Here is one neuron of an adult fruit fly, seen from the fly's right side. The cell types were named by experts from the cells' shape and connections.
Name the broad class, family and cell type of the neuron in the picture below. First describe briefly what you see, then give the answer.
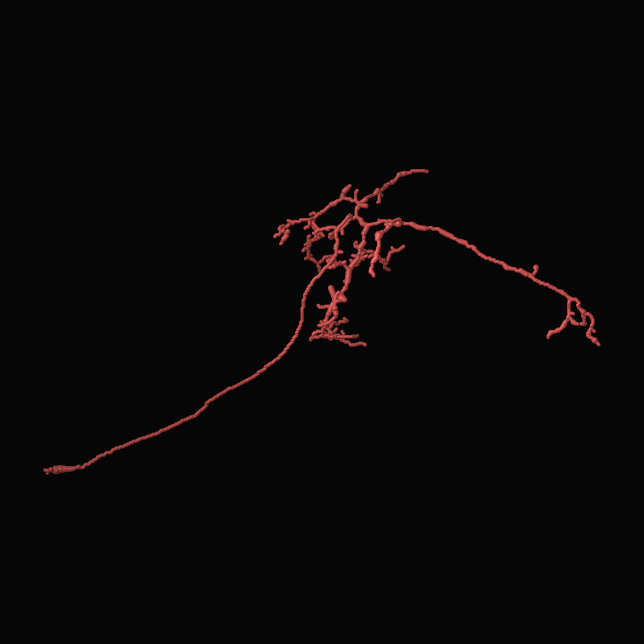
Dozens of branch ends can be seen. As drawn here it is wider than it is tall. This is a nerve-cord intrinsic neuron. The family is hemilineage 03B. It is of cell type IN03B069.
